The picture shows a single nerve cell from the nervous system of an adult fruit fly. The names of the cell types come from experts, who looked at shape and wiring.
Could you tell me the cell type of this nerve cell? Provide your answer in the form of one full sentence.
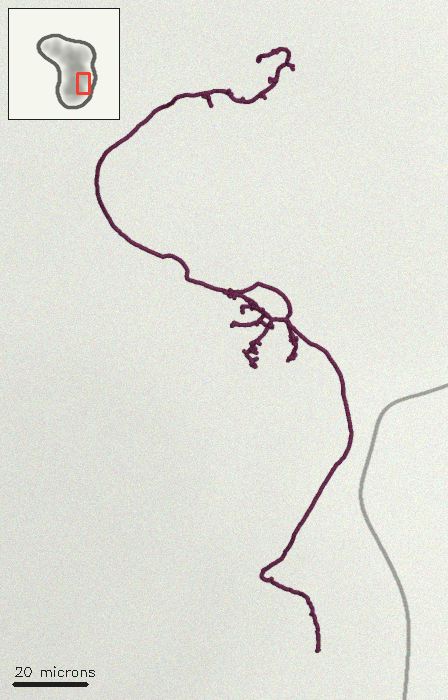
By its cell type, the nerve cell is ORN_VC3.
